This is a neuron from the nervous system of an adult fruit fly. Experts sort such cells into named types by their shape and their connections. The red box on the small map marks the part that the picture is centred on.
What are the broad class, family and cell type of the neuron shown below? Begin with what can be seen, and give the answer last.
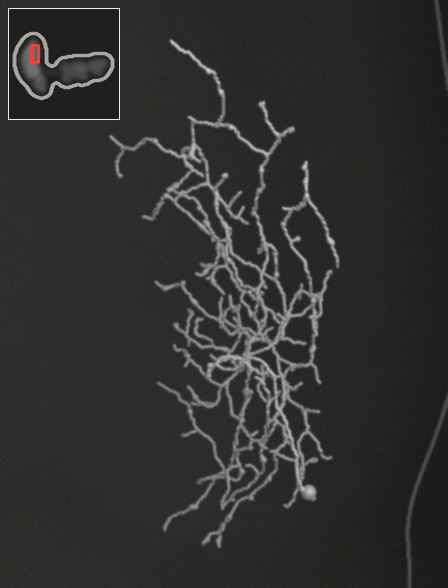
It is in the brain and does not reach the nerve cord. Dozens of branch ends can be seen. This is an optic-lobe intrinsic neuron. The family is Li. The cell type is Li19.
